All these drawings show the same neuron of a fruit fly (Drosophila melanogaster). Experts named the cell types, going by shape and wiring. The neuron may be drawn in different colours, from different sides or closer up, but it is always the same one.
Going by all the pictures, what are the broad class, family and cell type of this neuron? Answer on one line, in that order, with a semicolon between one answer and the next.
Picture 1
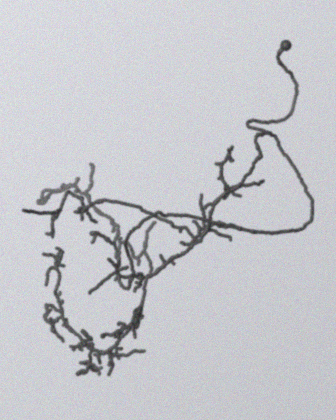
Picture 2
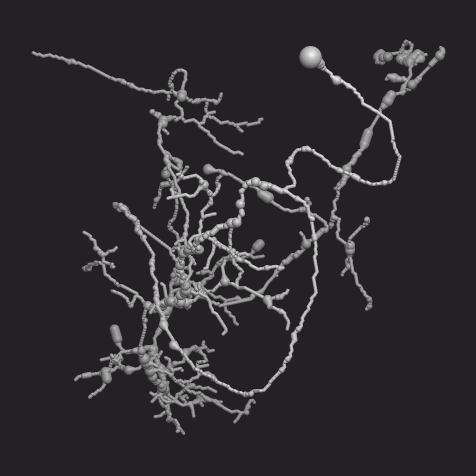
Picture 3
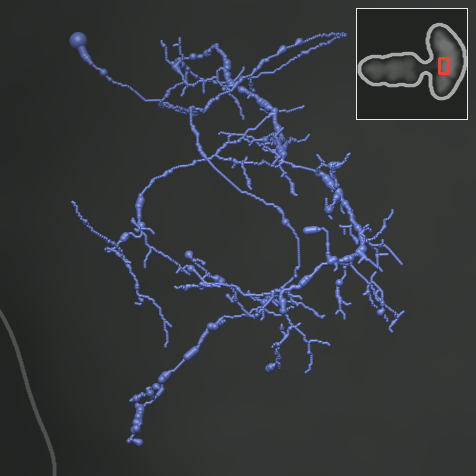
central-brain intrinsic neuron; hemilineage PSp2; CB2000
